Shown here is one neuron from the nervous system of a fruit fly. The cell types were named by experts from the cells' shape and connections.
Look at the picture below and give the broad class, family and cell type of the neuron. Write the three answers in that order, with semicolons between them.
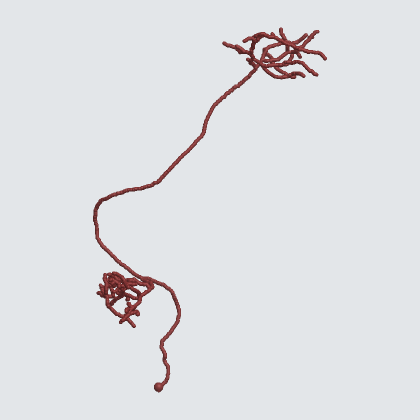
central-brain intrinsic neuron; hemilineage ALv1; M_vPNml80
